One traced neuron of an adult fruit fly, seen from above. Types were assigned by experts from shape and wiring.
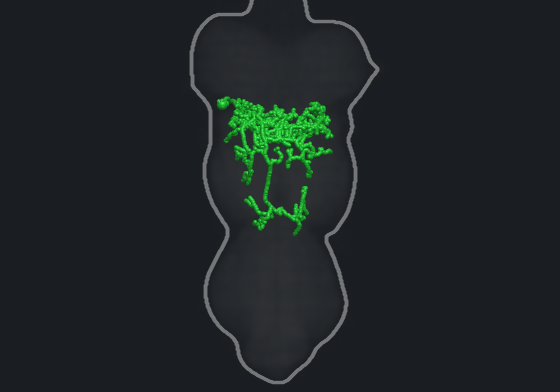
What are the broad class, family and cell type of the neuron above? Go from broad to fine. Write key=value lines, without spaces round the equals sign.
broad_class=nerve-cord intrinsic neuron
family=hemilineage 19B
cell_type=IN19B034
